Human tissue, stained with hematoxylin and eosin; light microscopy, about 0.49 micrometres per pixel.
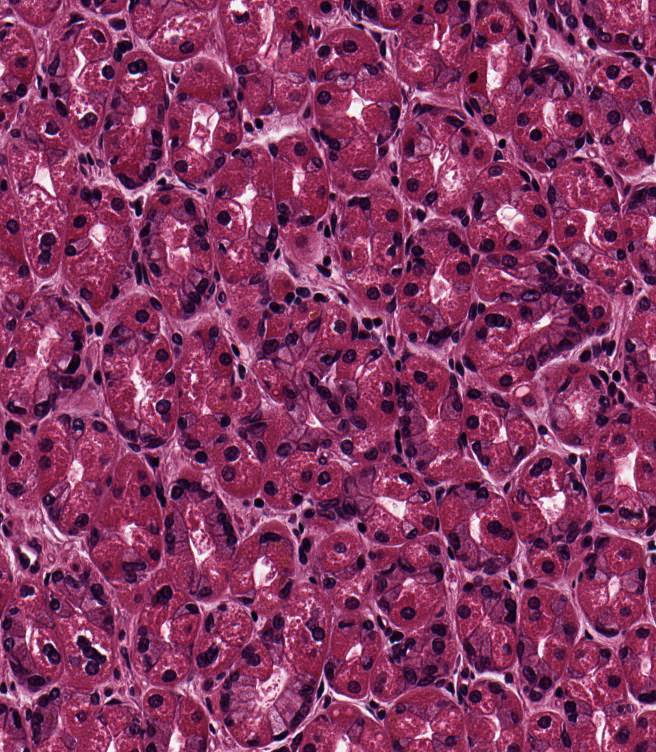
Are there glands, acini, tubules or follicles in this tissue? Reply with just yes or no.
Yes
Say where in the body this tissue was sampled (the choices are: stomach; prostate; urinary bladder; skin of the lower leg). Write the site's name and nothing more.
stomach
